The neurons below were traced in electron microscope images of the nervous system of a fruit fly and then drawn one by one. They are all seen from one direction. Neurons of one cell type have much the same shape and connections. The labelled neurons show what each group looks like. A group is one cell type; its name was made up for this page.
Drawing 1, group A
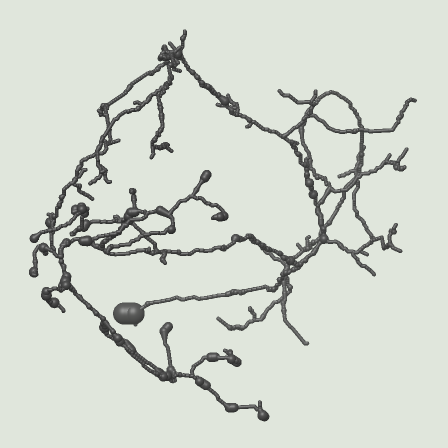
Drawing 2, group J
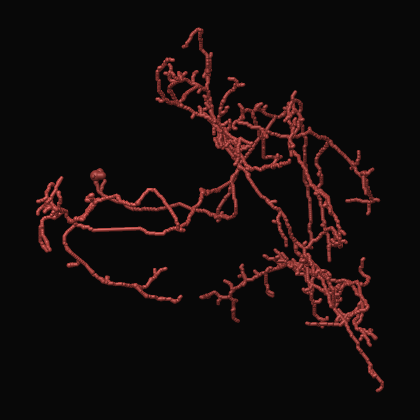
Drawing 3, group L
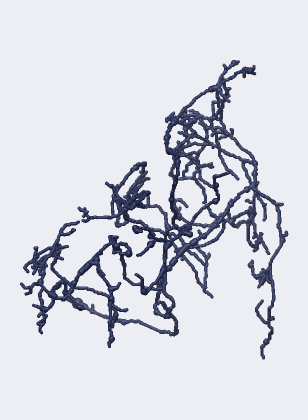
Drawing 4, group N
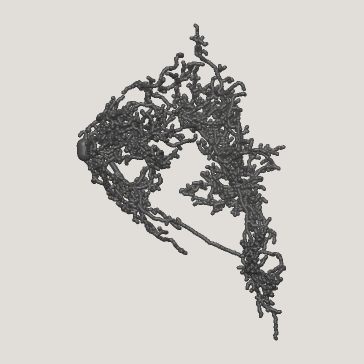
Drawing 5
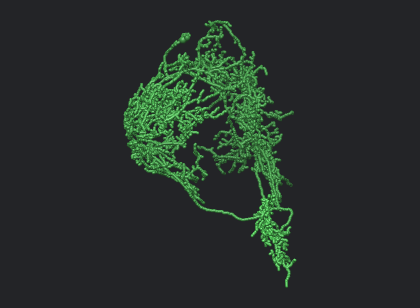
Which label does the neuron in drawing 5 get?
group N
